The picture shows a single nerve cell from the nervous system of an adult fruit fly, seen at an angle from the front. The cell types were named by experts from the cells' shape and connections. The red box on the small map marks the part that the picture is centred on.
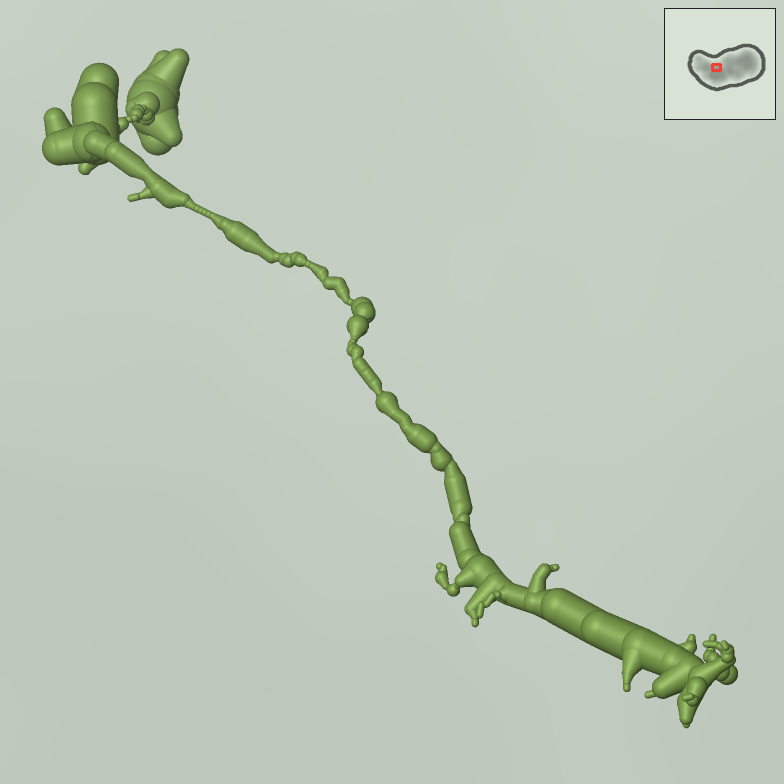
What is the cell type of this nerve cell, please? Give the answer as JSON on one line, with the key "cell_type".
{"cell_type": "L1"}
